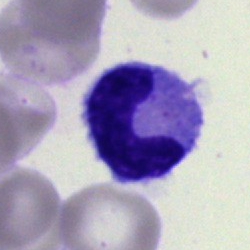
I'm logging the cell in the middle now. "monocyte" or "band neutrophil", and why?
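It is a band neutrophil. The chromatin is dense, clumped and dark purple.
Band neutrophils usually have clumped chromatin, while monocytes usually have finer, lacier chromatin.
Pale lilac cytoplasm fills the nuclear hollow on the right.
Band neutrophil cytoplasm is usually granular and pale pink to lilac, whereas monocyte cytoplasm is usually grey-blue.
The nucleus is C-shaped, opening to the right.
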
